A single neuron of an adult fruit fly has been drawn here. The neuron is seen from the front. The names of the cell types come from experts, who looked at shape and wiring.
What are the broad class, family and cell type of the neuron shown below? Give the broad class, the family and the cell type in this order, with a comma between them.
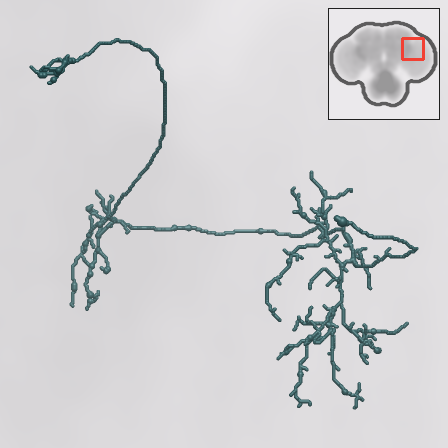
visual projection neuron, MeTu, MeTu4c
